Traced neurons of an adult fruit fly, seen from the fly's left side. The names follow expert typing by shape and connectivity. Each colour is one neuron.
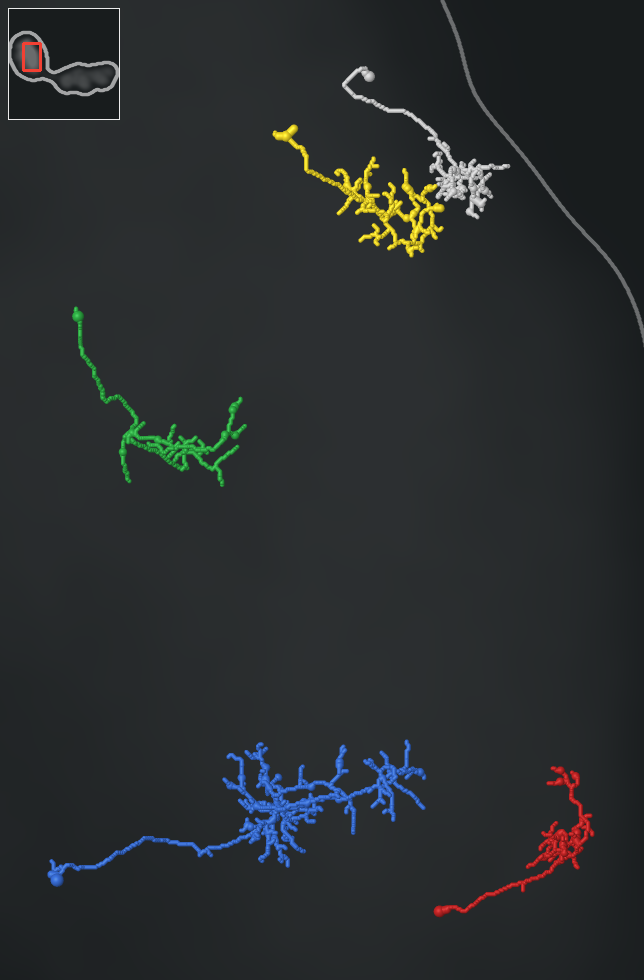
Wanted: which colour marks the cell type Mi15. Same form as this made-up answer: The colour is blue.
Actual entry: The colour is green.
